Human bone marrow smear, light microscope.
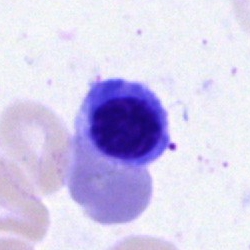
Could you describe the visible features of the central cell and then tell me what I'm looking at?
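Roughly round in outline, the cell has dense, dark purple chromatin. Its cytoplasm is blue and forms only a thin rim around the nucleus. Answer: erythroblast.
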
